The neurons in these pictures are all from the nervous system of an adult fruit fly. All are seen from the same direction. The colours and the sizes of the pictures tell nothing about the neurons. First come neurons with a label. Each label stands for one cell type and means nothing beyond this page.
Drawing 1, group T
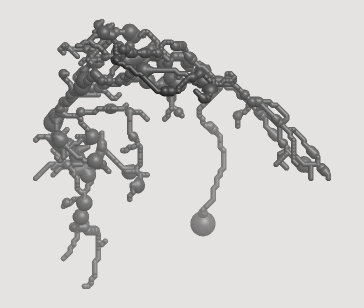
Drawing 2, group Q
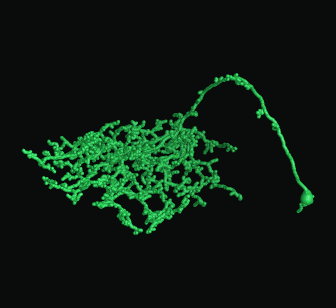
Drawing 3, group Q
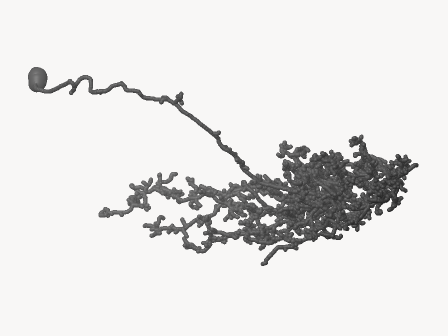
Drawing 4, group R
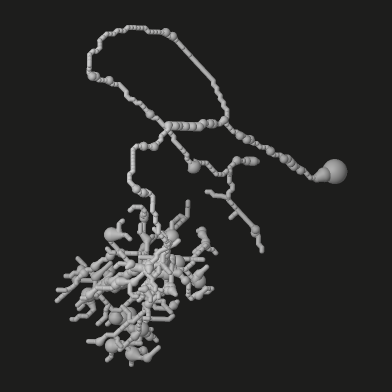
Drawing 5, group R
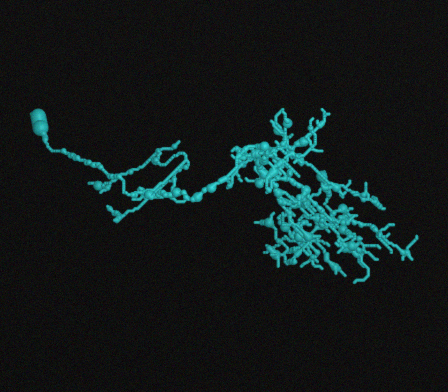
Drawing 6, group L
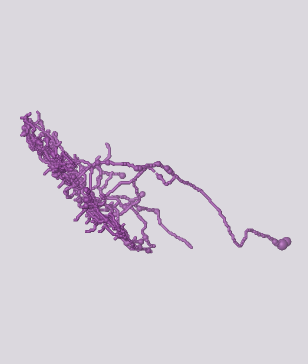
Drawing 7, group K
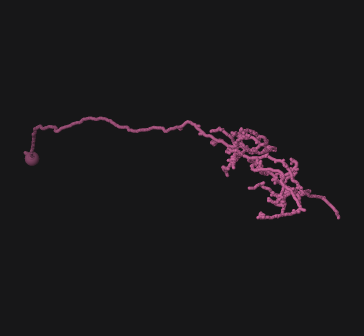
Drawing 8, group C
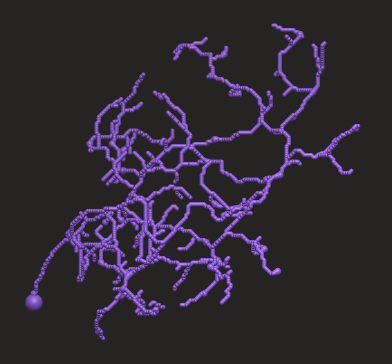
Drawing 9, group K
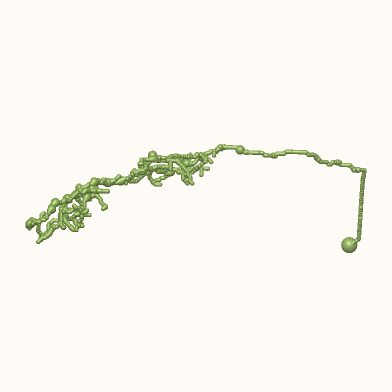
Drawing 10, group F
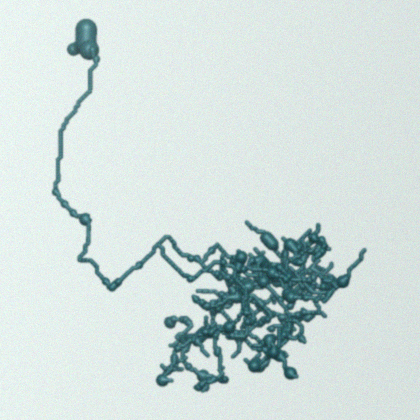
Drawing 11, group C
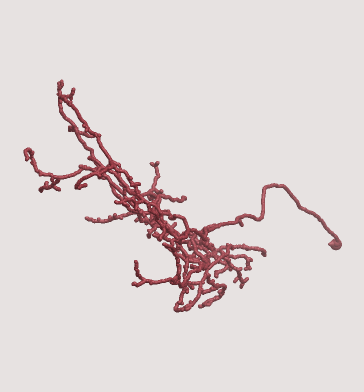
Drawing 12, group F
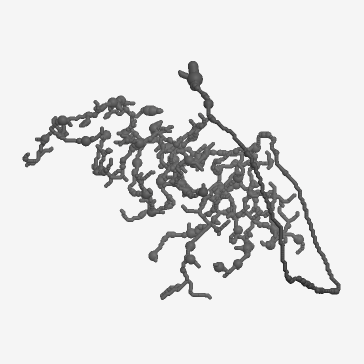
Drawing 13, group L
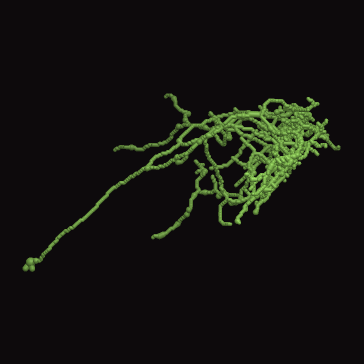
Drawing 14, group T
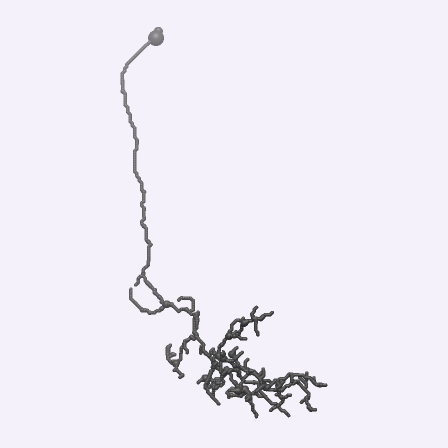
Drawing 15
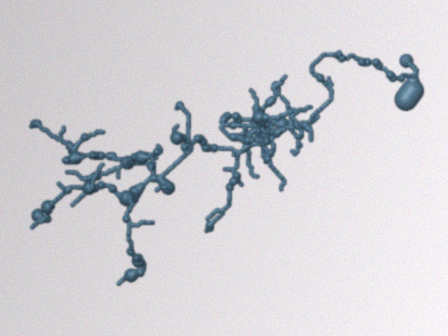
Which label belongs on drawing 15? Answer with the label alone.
group K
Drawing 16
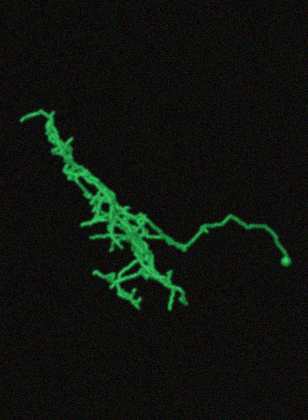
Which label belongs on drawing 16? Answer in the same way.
group C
